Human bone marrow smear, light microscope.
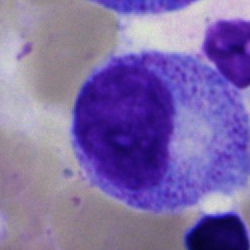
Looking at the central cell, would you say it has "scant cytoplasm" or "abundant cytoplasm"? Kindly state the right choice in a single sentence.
The cytoplasm of this cell is abundant.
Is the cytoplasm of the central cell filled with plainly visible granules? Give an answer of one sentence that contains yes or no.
Yes, it is many visible granules that the cytoplasm of this cell contains.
